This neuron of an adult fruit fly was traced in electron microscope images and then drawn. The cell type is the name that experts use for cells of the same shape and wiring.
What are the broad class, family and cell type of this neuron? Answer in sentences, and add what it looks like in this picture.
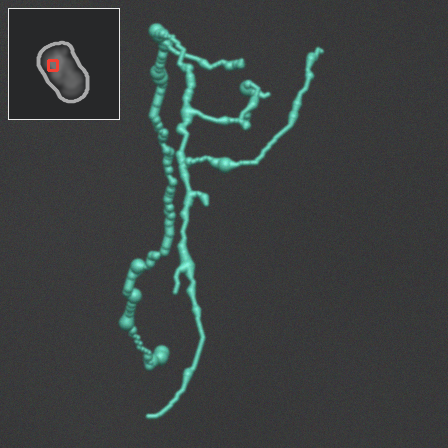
Its broad class is sensory neuron entering the nerve cord. The name of its family is class mechanosensory tactile. Its cell type is SNta19. The drawing shows no cell body. It has a dozen or fewer branch ends.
